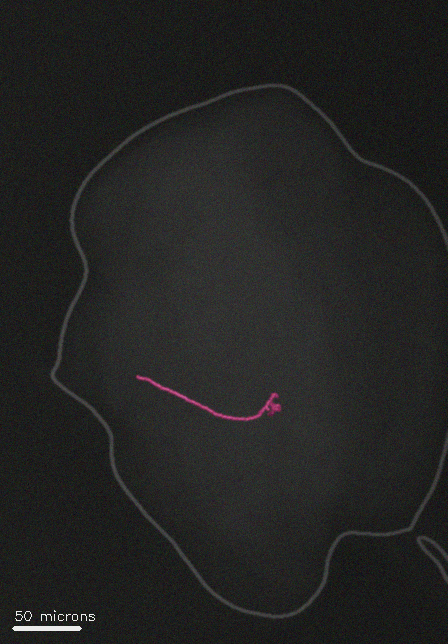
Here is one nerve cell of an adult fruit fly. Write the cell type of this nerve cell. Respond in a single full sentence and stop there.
This nerve cell is a member of the JO-ED2_a cell type.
